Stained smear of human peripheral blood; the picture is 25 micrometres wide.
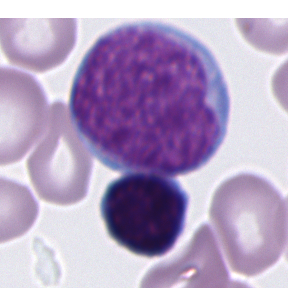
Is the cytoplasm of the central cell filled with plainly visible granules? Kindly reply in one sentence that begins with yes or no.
No, its cytoplasm lacks visible granules entirely.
